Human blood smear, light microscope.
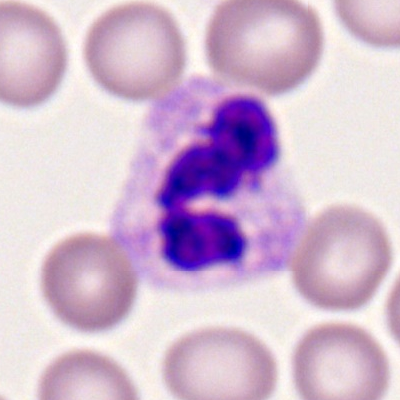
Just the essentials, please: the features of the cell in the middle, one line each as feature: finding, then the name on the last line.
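Nucleoli: none seen in the nucleus
Cytoplasm: abundant, pale pinkish-lilac
Granules: fine and faint lilac, in the cytoplasm
Vacuoles: none seen
Name: segmented neutrophil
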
